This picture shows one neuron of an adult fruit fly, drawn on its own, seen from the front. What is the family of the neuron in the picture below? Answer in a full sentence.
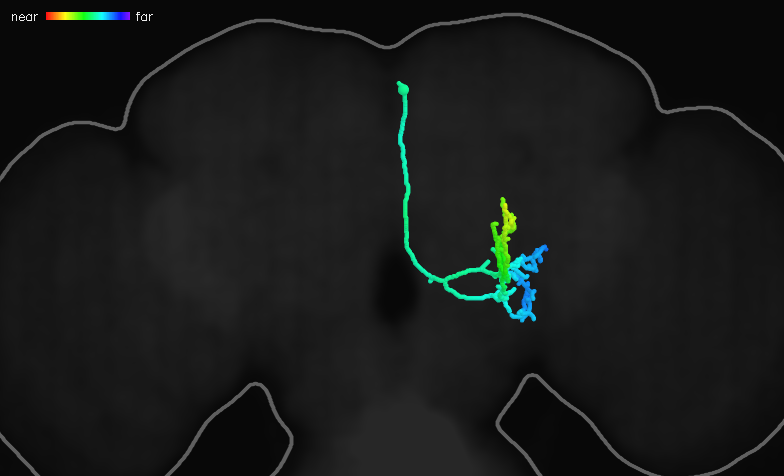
The family is hemilineage DM1_antero_ventral.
